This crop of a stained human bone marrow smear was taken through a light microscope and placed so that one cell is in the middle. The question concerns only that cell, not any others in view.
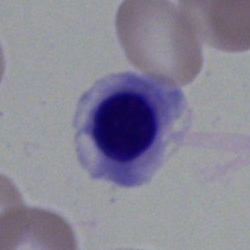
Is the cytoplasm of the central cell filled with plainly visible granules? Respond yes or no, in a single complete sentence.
No, within the cytoplasm of the cell there is no visible granule.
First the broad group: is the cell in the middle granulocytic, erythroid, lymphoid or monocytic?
erythroid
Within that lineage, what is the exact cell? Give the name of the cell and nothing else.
erythroblast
